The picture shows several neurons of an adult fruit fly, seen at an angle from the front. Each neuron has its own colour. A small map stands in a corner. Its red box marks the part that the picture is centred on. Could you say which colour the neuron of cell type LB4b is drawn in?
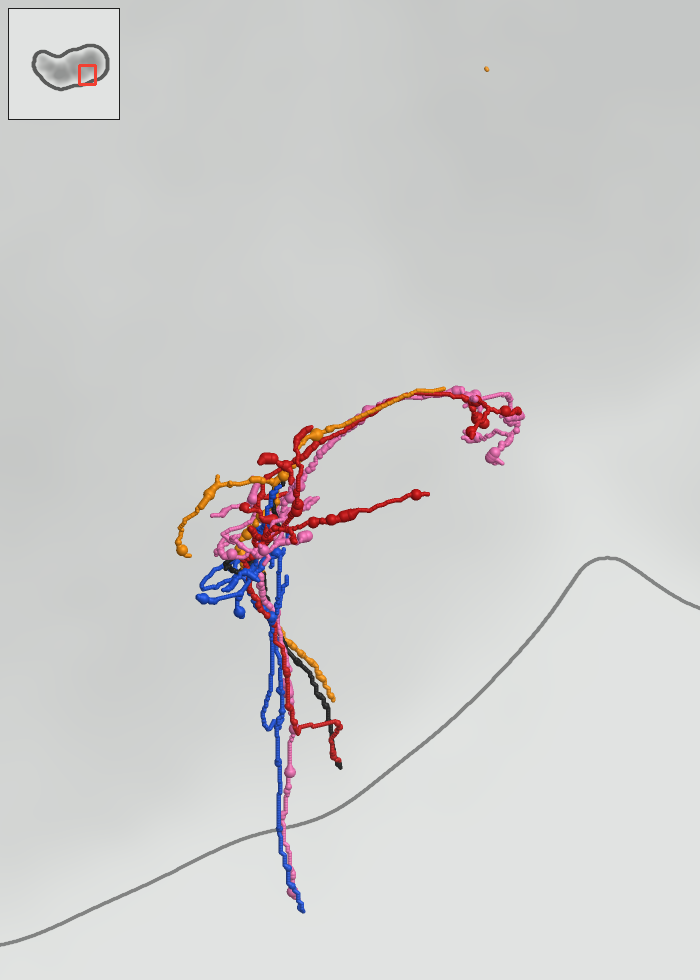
orange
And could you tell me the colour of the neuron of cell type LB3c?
blue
